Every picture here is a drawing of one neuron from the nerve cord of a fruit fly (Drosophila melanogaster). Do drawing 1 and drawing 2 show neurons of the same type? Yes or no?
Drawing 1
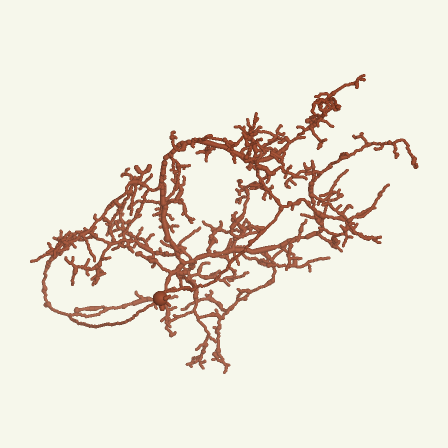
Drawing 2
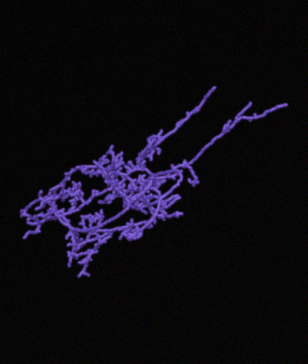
yes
